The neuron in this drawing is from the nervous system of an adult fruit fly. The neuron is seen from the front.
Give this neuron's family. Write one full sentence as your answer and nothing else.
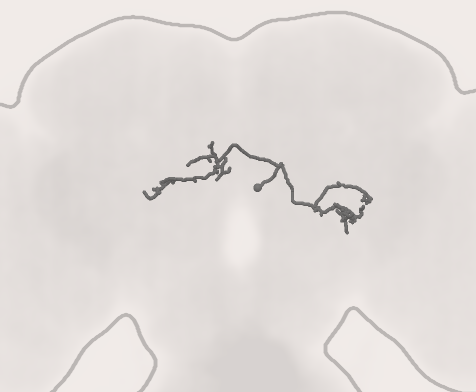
Family hemilineage DM6_posterior is the one that contains this neuron.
